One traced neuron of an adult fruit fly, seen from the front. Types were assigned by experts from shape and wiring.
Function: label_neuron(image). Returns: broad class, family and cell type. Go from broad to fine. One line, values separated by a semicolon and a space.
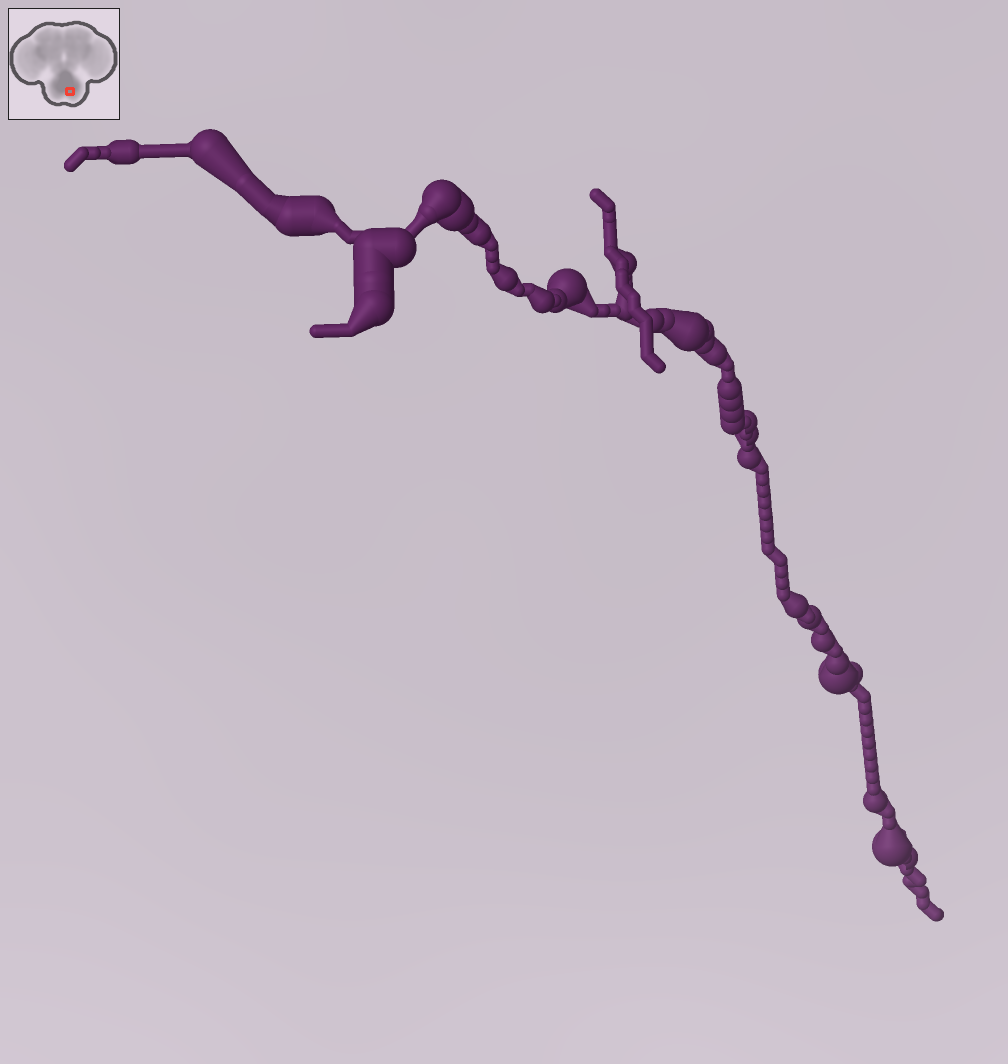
sensory neuron entering the nerve cord; class mechanosensory proprioceptive; SNpp56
